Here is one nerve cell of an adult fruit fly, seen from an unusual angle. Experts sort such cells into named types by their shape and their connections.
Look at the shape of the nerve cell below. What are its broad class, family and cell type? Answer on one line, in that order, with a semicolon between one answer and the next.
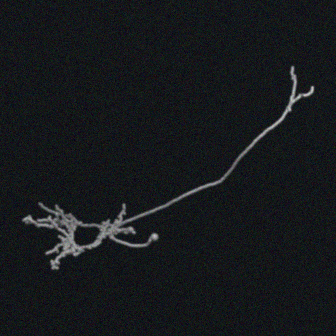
ascending neuron; hemilineage 08B; AN08B061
